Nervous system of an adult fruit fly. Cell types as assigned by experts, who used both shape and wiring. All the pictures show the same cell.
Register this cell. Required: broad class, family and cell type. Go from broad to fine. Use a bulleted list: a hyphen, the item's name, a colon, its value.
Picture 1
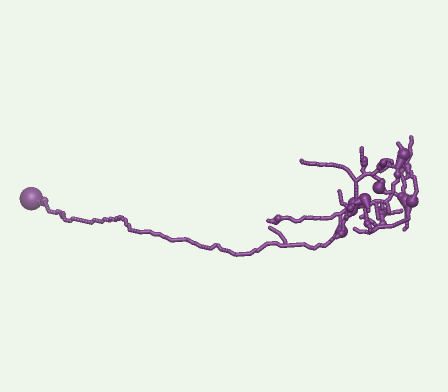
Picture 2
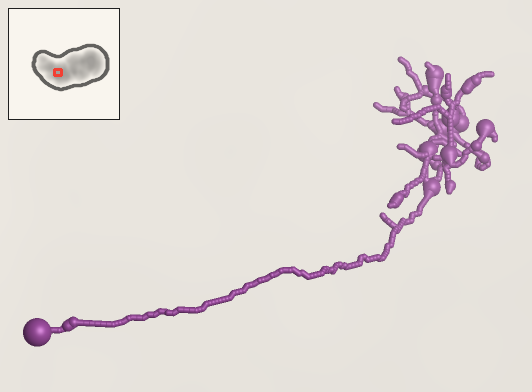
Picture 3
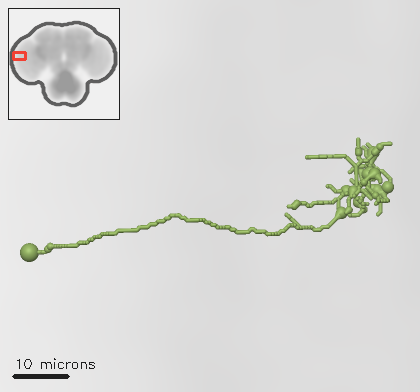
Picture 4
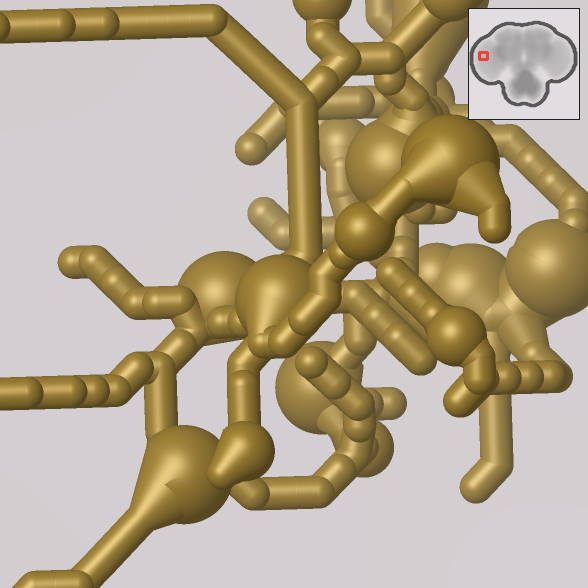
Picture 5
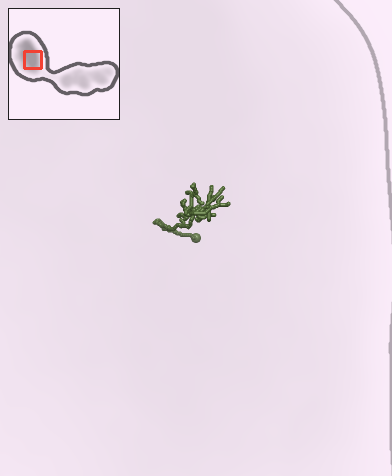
- broad class: optic-lobe intrinsic neuron
- family: Cm
- cell type: Cm4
